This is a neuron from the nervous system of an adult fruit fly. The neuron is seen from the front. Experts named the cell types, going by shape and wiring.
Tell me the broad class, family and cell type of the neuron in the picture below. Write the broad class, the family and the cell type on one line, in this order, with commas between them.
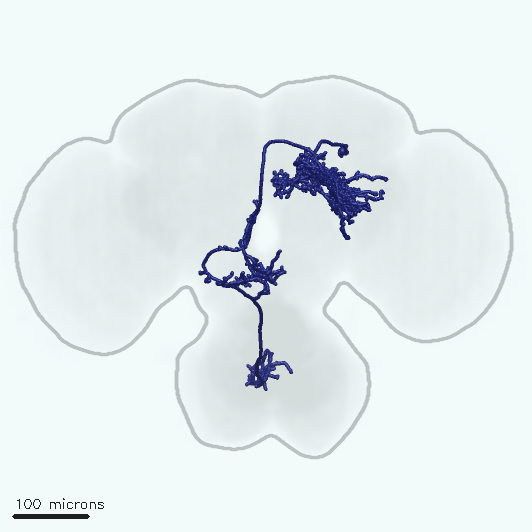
descending neuron, hemilineage SMPpv2_dorsal, DNp23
